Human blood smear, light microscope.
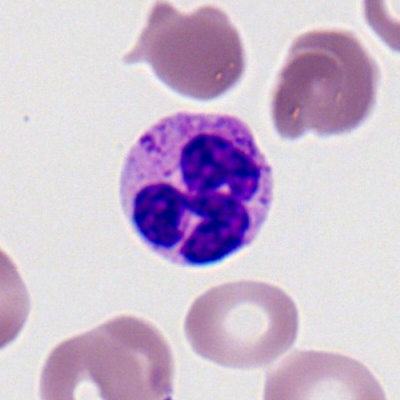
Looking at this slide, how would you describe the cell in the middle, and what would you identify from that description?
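Smooth, round outline on this one. The nucleus splits into three lobes, and you won't spot any nucleoli. Fine lilac granules in the cytoplasm. So that's a segmented neutrophil.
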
